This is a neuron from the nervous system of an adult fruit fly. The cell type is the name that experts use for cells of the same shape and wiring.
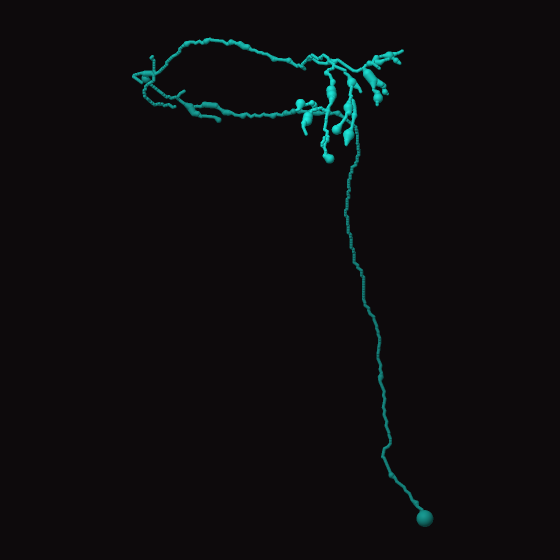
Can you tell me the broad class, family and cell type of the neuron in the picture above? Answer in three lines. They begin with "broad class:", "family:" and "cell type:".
broad class: central-brain intrinsic neuron
family: class CX
cell type: vDeltaA_b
